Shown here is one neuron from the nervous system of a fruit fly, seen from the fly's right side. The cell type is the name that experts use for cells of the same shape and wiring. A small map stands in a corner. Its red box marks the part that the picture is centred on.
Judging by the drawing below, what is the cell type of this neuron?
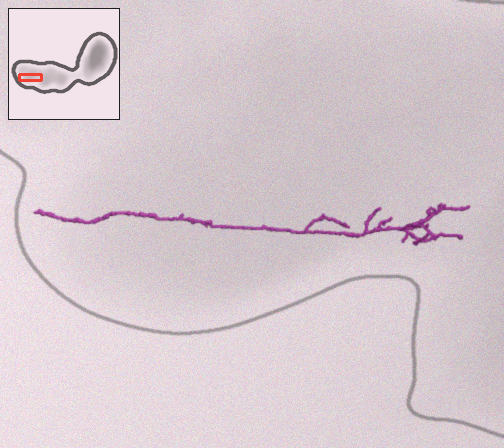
SNpp40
